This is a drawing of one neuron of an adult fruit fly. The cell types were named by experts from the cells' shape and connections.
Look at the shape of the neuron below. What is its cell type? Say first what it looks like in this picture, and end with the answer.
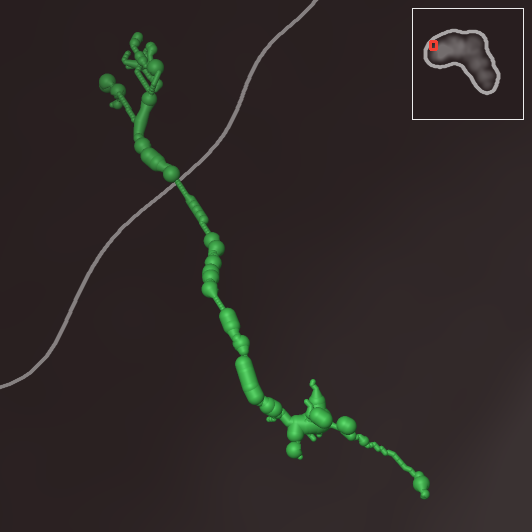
In this view it is taller than it is wide. This is an optic-lobe intrinsic neuron. The cell type is L4.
